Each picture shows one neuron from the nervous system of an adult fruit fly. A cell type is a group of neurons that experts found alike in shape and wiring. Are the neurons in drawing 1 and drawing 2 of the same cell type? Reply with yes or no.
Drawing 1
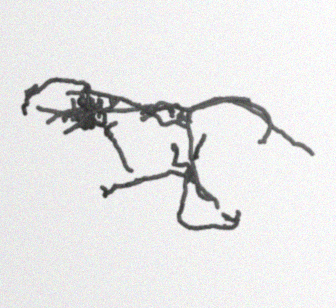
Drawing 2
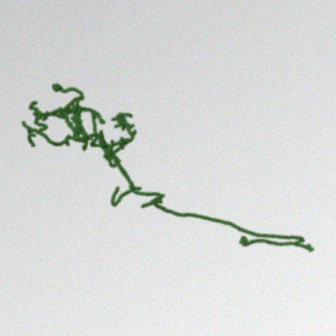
yes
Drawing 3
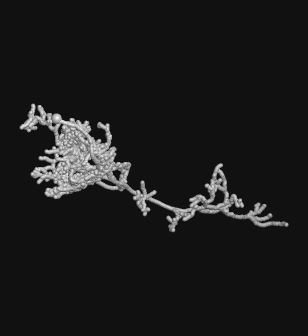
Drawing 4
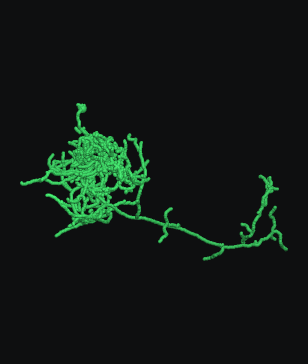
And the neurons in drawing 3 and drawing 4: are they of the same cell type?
yes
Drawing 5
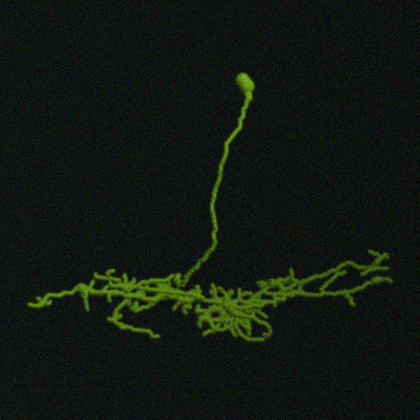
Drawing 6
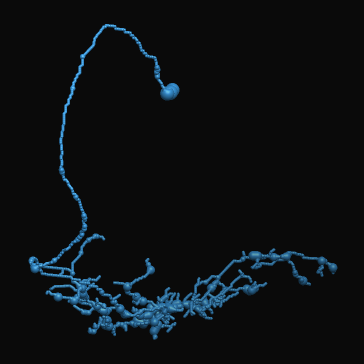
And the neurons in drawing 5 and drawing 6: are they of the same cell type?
yes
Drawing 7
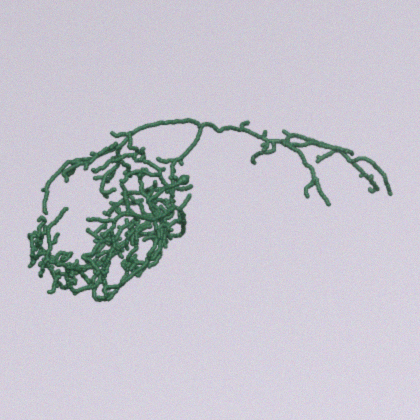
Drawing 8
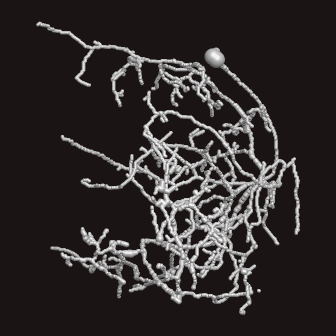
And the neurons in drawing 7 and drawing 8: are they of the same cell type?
yes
